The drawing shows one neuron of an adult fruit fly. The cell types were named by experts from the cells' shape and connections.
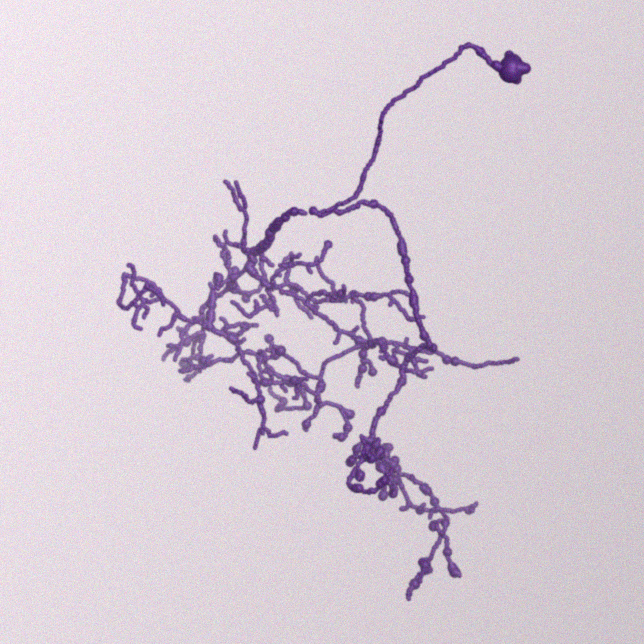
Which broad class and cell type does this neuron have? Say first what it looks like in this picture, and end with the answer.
The cell body is at the upper right of the picture. Dozens of branch ends can be seen. Its broad class is central-brain intrinsic neuron. It is of cell type SLP231.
